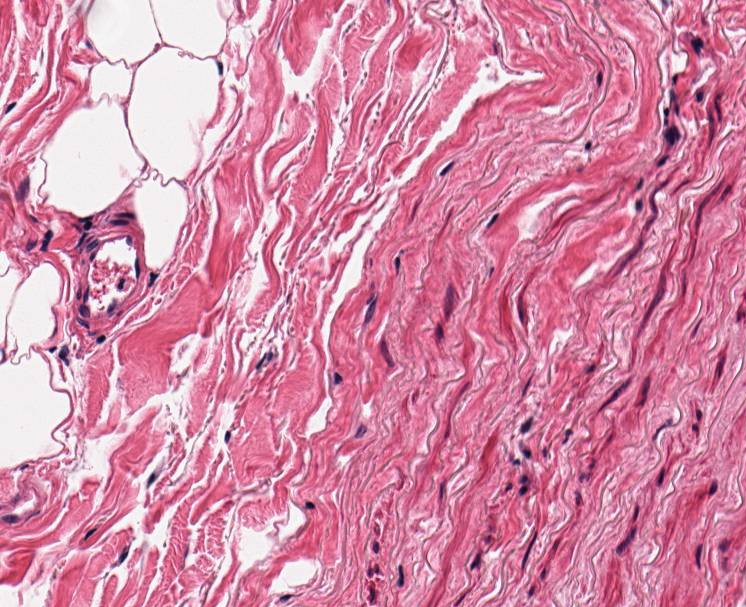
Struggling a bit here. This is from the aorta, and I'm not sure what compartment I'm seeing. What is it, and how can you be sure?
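This is the tunica adventitia. Its pink collagen bundles are wavy, with dark, thin, elongated fibroblast nuclei lying along the fibres. Adipocytes show as large empty spaces outlined by thin membranes; a small vessel lies among them at the left edge, about midway down.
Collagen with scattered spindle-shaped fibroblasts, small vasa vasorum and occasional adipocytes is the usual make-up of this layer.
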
